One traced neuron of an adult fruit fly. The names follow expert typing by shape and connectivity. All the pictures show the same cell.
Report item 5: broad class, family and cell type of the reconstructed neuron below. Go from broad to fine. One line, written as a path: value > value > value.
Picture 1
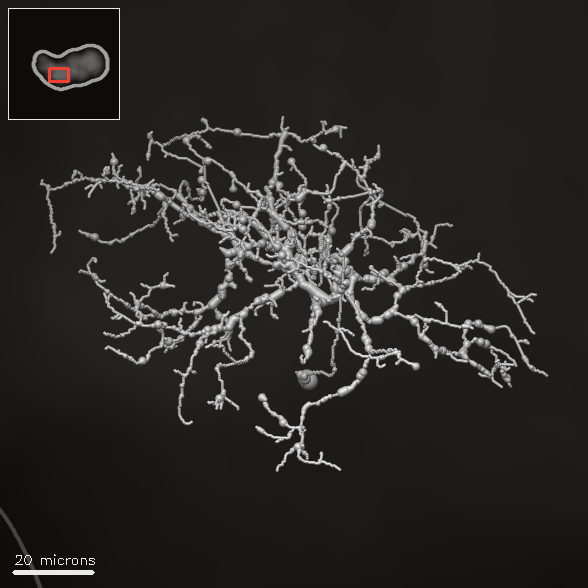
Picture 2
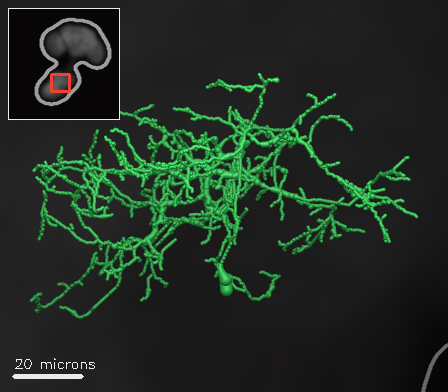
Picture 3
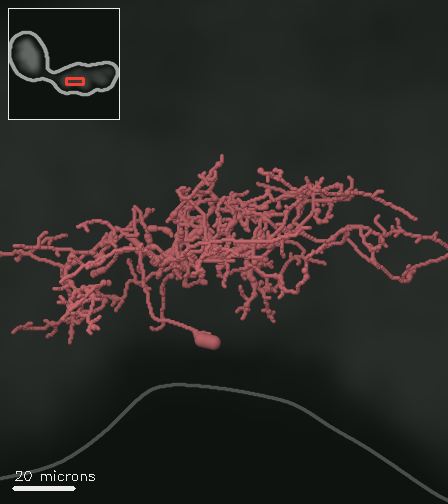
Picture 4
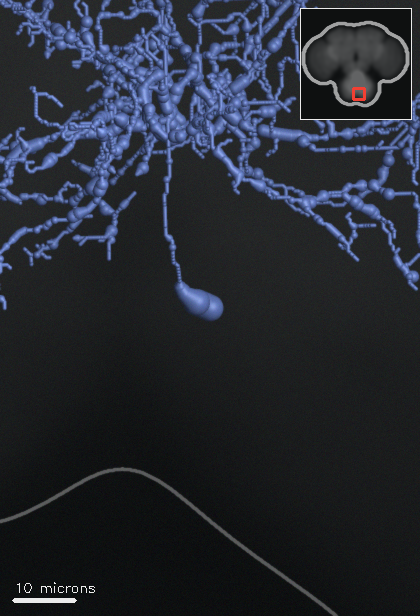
nerve-cord intrinsic neuron > hemilineage 00A > IN00A051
